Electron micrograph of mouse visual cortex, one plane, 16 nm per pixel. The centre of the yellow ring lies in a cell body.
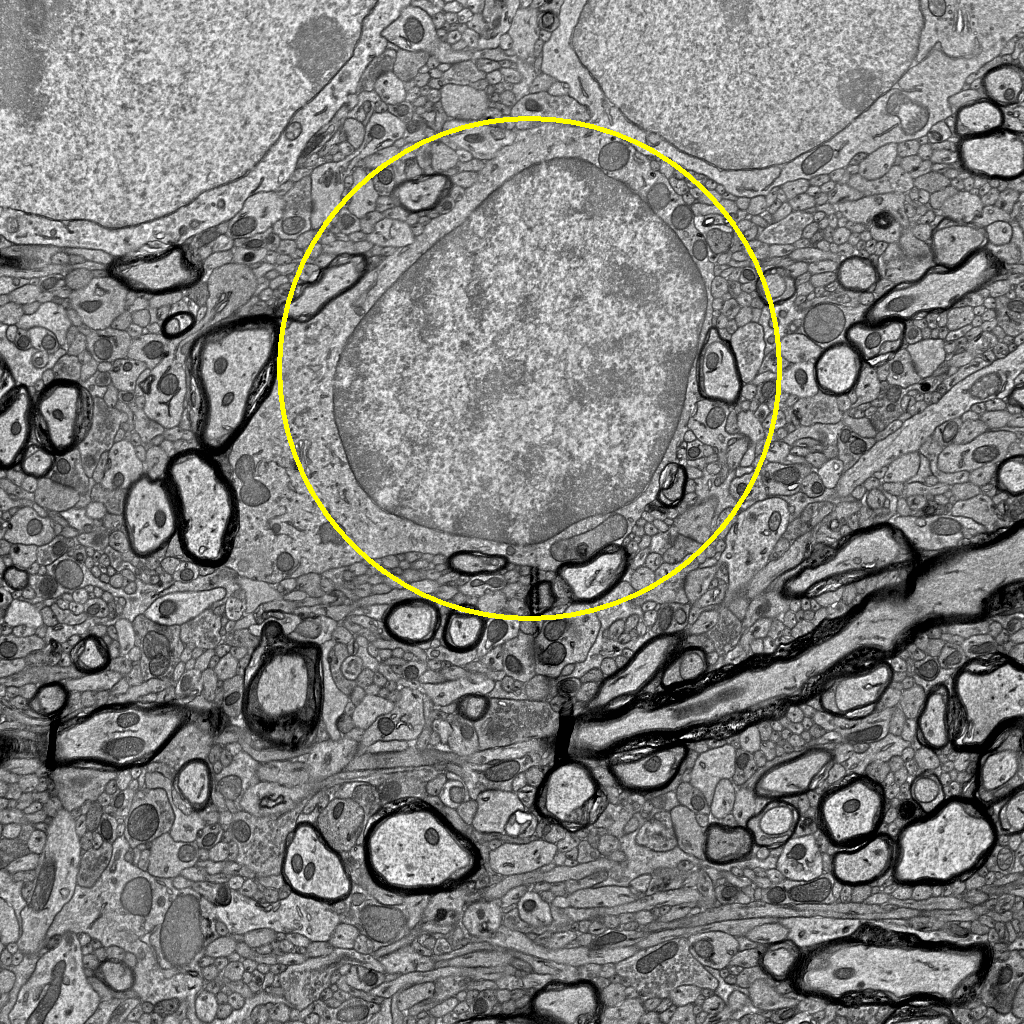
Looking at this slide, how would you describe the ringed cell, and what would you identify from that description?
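In this plane the ringed cell shows a large, rounded nucleus with a few gently angular corners, lying wholly within the ring. Its nuclear envelope is smooth, without deep infoldings, and no distinct nucleolus is visible. The ringed cell is an oligodendrocyte.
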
